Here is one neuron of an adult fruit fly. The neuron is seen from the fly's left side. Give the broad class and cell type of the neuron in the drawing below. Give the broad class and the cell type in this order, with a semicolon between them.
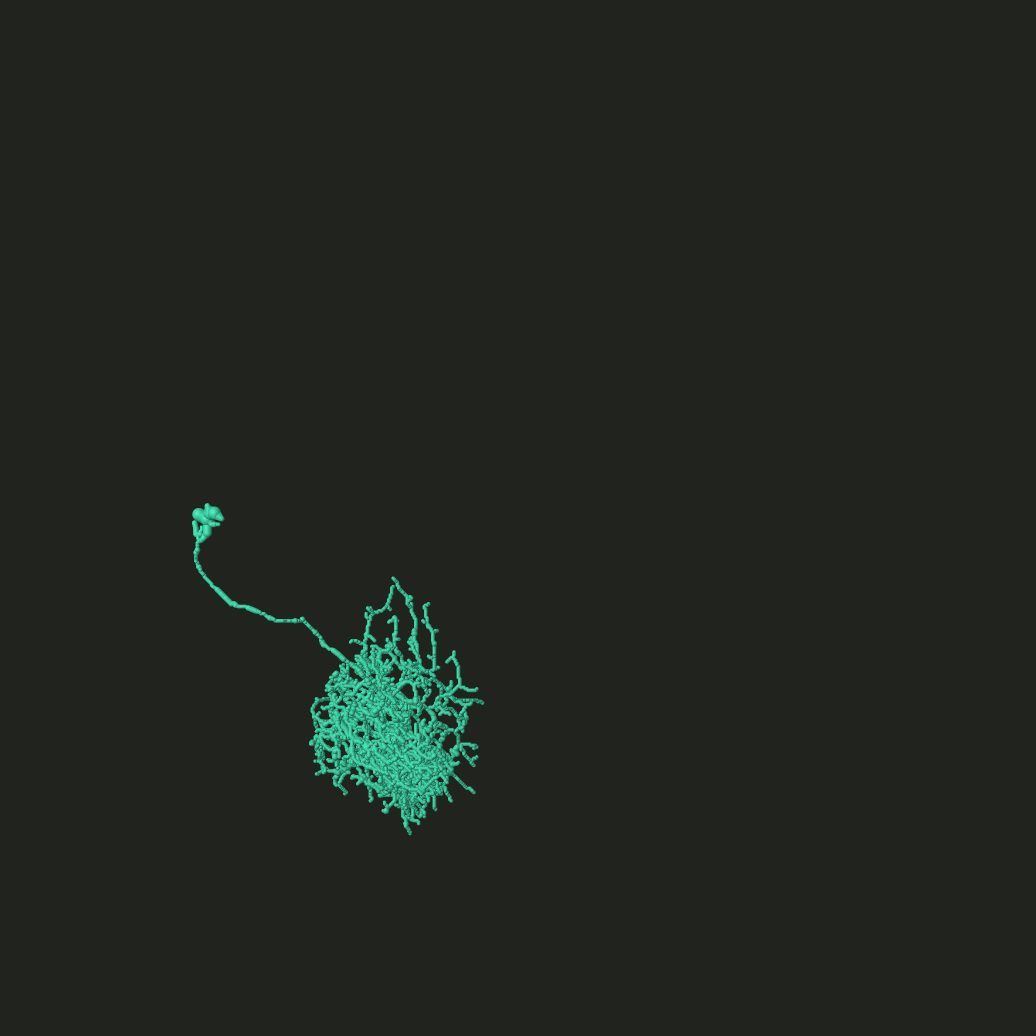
central-brain intrinsic neuron; GNG090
